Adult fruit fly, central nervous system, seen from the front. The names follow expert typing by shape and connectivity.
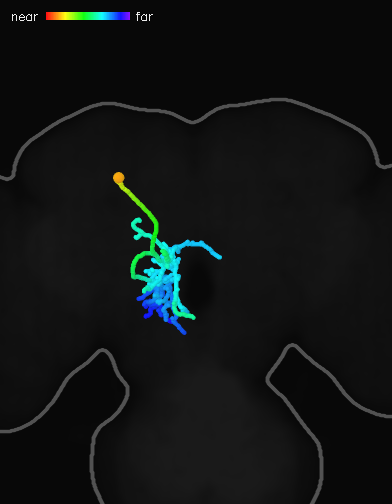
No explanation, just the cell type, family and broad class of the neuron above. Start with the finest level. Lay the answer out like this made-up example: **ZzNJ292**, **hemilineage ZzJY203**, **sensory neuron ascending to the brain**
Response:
**PS033_a**, **hemilineage AOTUv1_ventral**, **central-brain intrinsic neuron**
